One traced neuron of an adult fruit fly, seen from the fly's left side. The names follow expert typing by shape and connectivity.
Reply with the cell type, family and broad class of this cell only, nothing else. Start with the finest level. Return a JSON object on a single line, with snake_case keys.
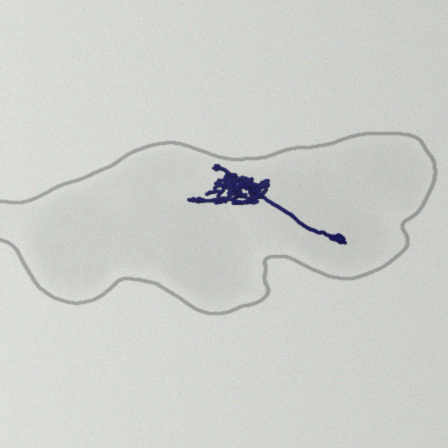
{"cell_type": "IN16B066", "family": "hemilineage 16B", "broad_class": "nerve-cord intrinsic neuron"}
